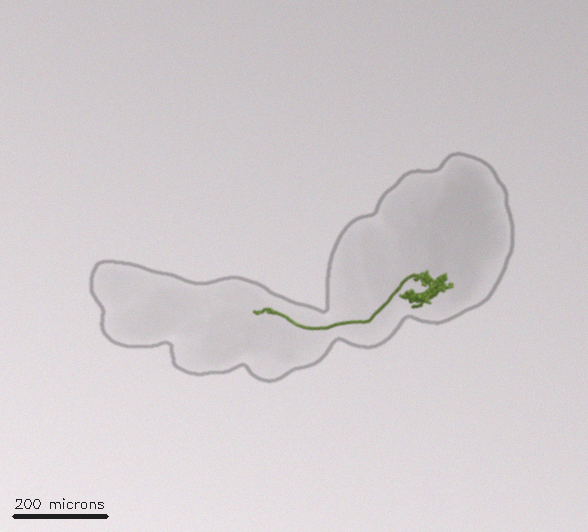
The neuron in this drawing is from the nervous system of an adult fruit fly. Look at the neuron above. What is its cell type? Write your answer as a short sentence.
The cell type is DNg77.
